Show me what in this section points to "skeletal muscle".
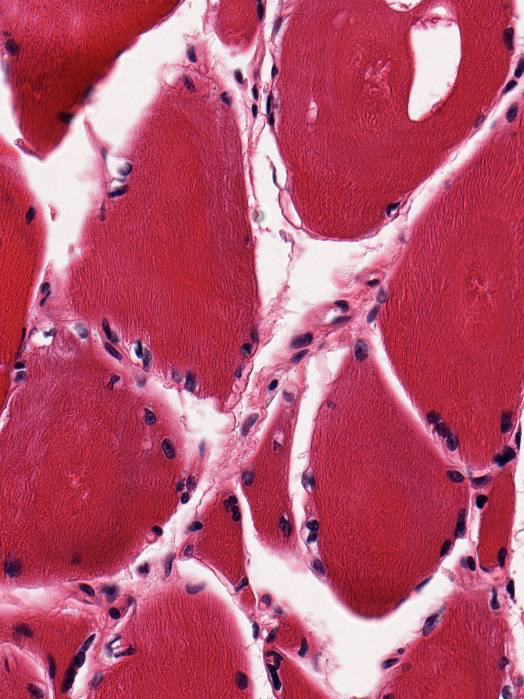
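This section is skeletal muscle.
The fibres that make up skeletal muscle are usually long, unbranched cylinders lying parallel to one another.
Here the fibre nuclei are small and dark and sit at the edges of the fibres, not in their centres.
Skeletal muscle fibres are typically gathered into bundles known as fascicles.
Thin strands of pale pink connective tissue with elongated nuclei run between the fibres, most prominently diagonally through the centre. No fat cells are present.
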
